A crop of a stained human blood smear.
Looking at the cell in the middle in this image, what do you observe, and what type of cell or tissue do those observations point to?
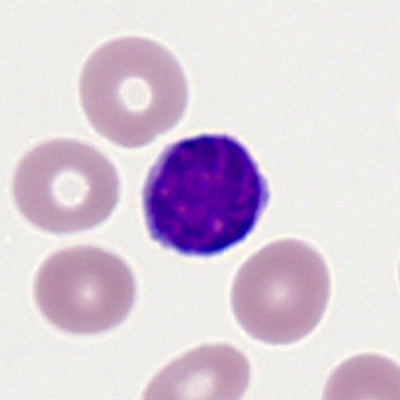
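Outline: roughly round. The nucleus occupies nearly the whole cell, and any rim of cytoplasm is very thin. Chromatin is dense and dark purple, with coarse clumps. No cytoplasmic granules are visible. Cell type: lymphocyte.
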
